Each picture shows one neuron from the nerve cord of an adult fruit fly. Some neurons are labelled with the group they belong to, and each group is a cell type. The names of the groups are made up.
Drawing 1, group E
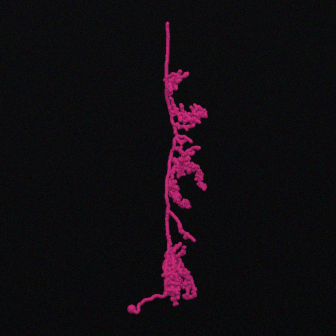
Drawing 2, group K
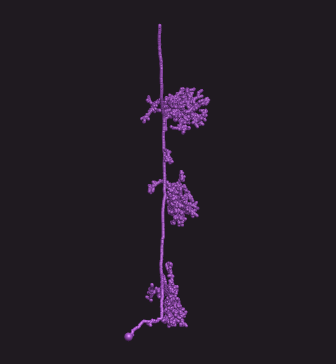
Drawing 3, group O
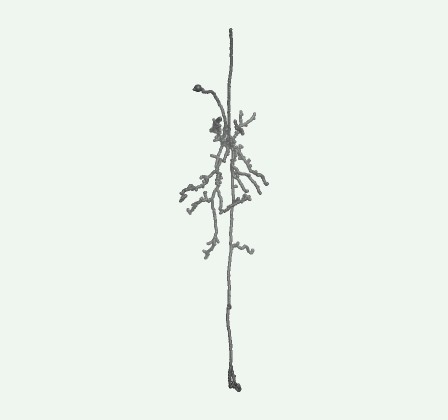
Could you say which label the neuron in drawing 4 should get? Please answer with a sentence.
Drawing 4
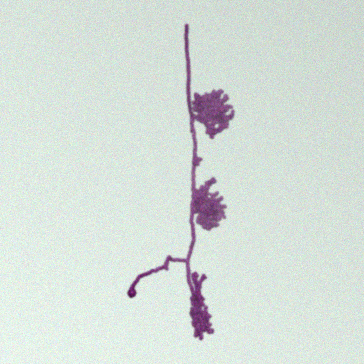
It belongs to group K.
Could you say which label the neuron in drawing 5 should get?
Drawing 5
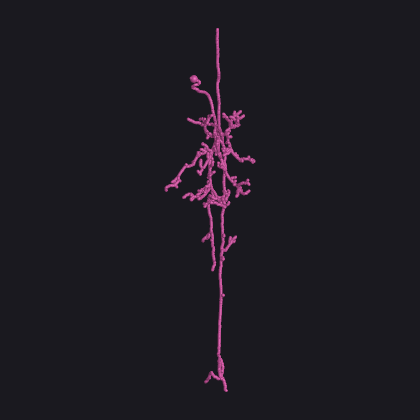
It belongs to group O.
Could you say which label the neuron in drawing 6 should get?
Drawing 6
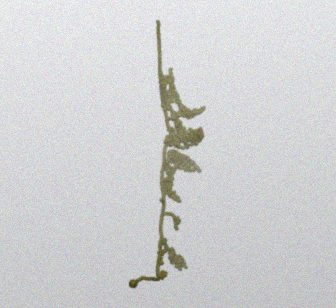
It belongs to group E.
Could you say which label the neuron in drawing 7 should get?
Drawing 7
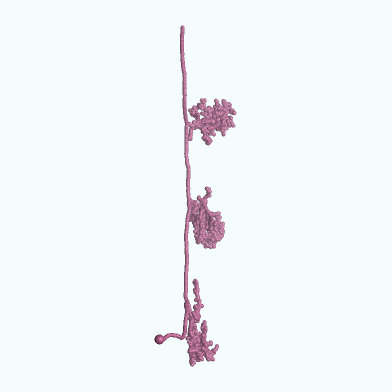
It belongs to group K.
